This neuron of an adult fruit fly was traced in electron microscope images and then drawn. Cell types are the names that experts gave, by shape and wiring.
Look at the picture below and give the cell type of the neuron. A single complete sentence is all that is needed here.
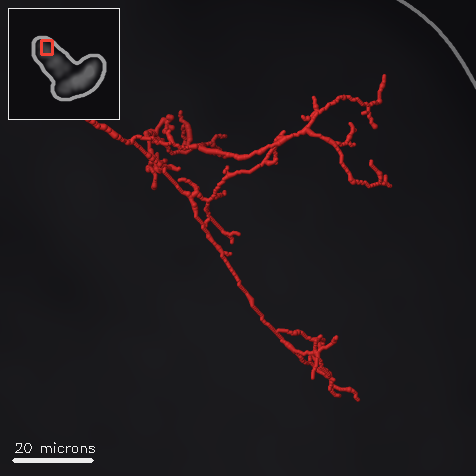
This neuron is assigned to the cell type SNpp51.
